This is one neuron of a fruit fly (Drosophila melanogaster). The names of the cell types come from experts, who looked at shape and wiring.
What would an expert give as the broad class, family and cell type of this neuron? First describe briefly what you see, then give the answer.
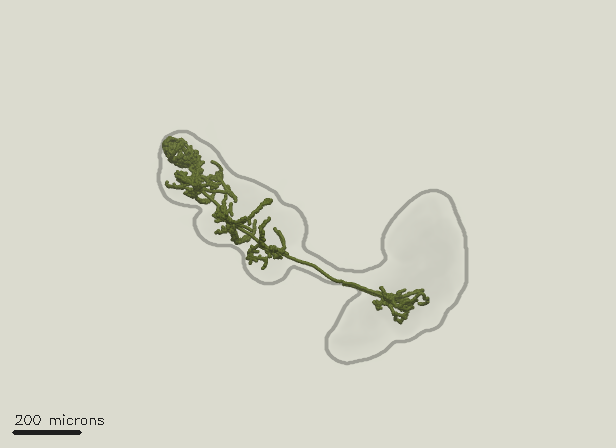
It reaches both the brain and the nerve cord, passing through the neck. From left to right in the picture it spans about 800 microns. It is an ascending neuron. The family is hemilineage 05B. The cell type is AN05B004.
